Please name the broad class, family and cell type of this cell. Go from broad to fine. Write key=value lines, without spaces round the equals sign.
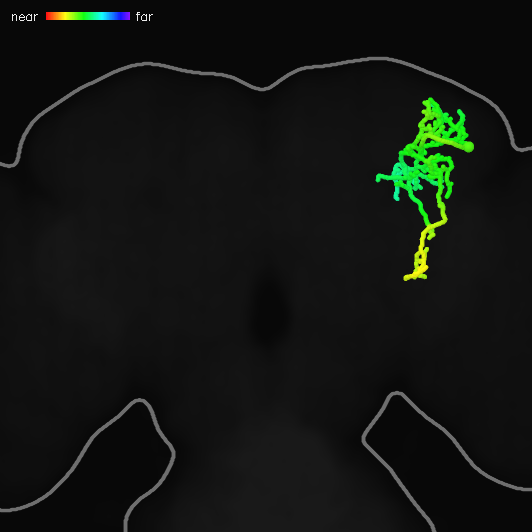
broad_class=central-brain intrinsic neuron
family=hemilineage VLPd&p1_dorsal
cell_type=CB3414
